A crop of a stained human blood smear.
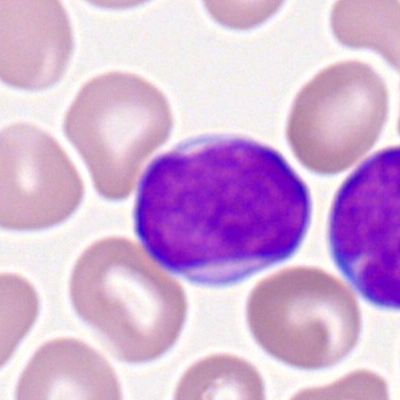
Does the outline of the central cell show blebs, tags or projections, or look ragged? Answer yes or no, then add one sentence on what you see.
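No. The cell outline is a smooth oval, wider than it is tall.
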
